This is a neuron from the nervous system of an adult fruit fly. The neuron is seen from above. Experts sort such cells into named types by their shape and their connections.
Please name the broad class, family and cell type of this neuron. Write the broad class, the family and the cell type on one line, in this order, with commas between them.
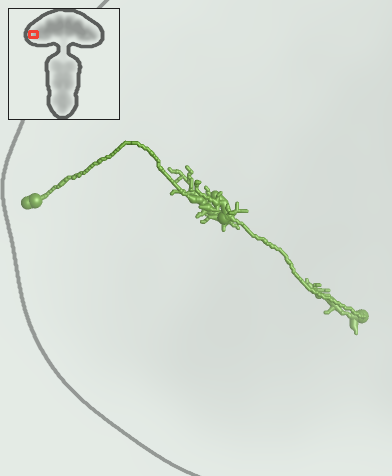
optic-lobe intrinsic neuron, Mi, Mi9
